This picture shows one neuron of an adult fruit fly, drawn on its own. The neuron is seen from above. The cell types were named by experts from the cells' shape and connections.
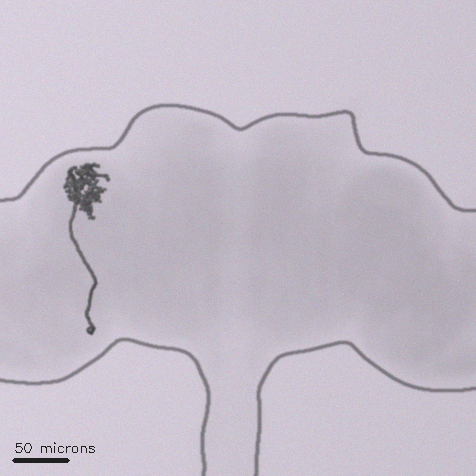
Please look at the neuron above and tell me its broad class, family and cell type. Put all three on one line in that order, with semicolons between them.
central-brain intrinsic neuron; hemilineage VLPp1; AVLP548_a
